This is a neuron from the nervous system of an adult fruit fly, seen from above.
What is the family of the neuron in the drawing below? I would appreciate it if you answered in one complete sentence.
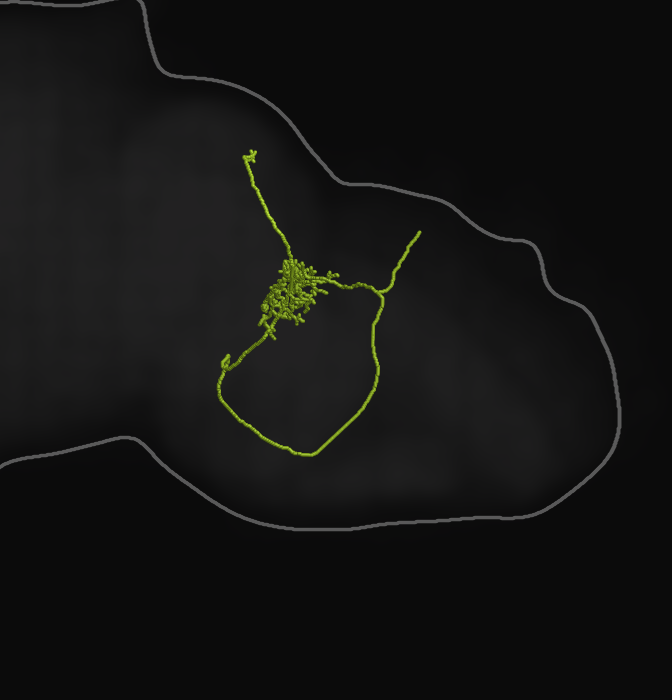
Under family MeTu sits this neuron.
